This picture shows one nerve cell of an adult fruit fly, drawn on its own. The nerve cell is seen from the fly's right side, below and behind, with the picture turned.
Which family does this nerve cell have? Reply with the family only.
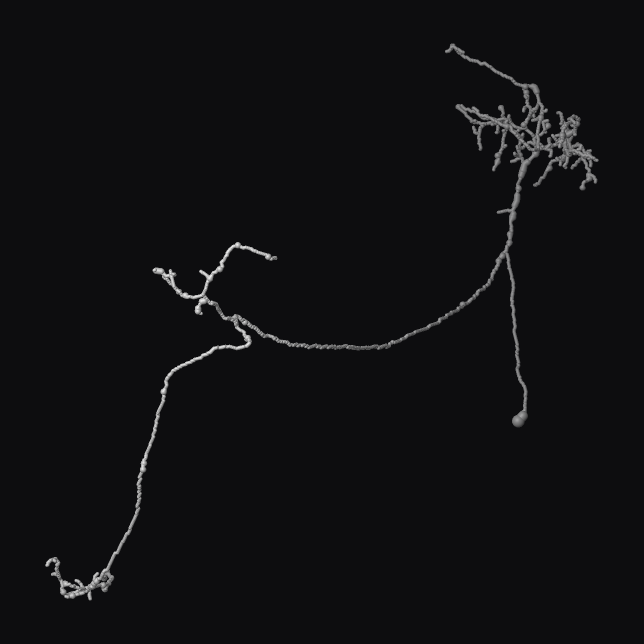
hemilineage DM6_ventral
